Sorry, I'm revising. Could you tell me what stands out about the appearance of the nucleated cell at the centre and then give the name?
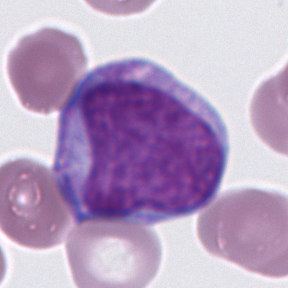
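The cell has an irregular, somewhat angular outline instead of a smoothly round one. A shallow indentation runs along the left side of the nucleus. The cytoplasm is pale greyish blue, with a darker blue edge at the cell border. No vacuoles are present in the cytoplasm. This is an atypical promyelocyte.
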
